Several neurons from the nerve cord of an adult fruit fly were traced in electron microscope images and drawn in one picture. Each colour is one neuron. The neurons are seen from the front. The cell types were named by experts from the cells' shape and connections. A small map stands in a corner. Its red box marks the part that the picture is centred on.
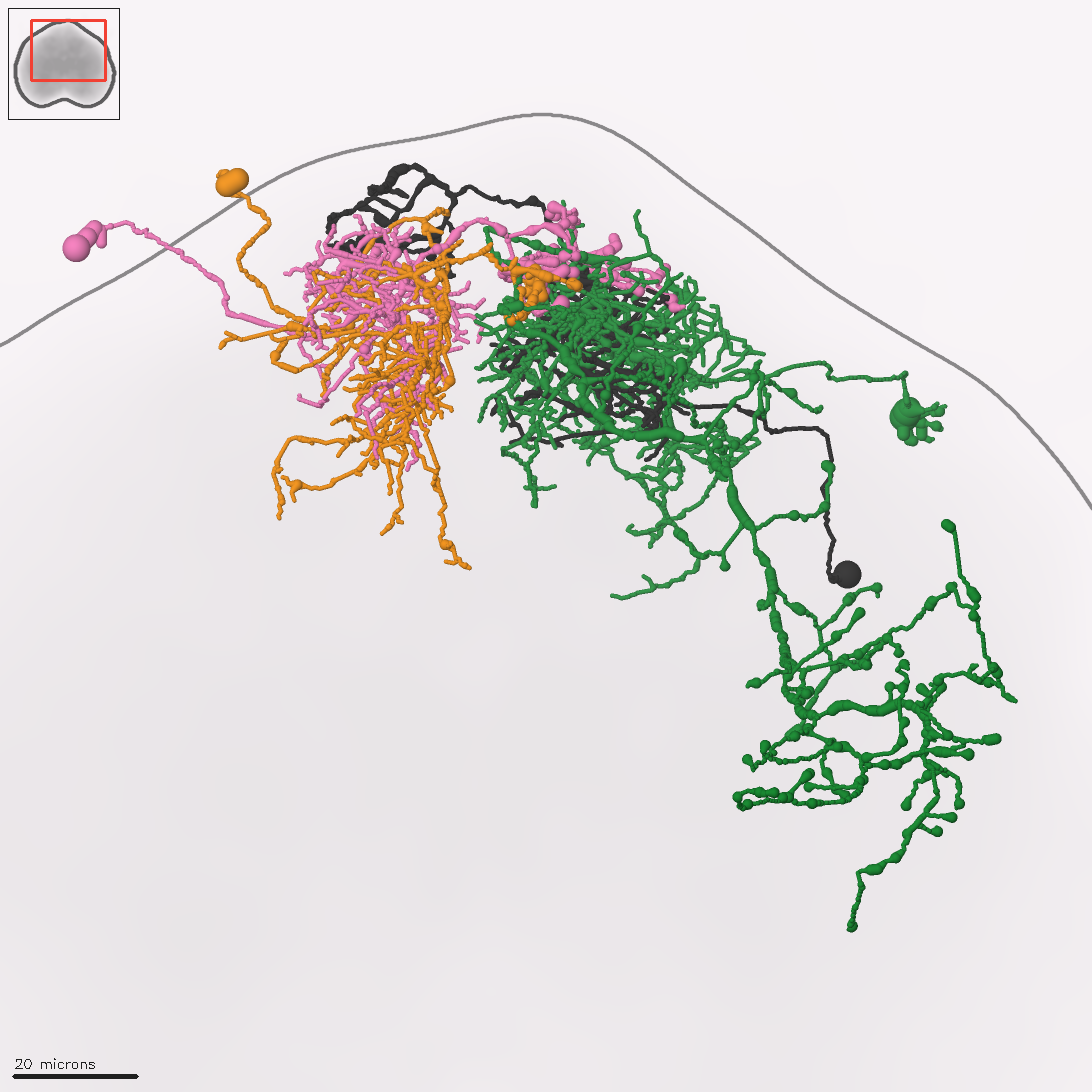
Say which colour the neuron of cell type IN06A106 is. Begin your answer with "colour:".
colour: black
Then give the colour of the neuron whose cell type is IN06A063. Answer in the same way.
colour: pink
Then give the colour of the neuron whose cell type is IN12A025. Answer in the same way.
colour: green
